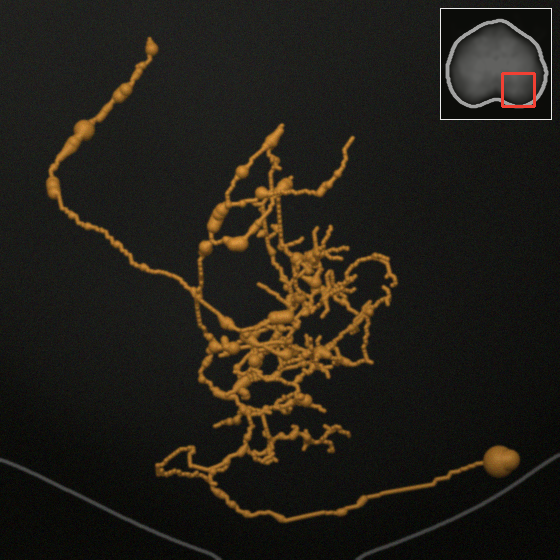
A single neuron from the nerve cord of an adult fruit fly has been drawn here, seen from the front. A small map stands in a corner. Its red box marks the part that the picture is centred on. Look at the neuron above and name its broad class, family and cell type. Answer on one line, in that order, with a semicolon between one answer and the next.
nerve-cord intrinsic neuron; hemilineage 01B; IN01B055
